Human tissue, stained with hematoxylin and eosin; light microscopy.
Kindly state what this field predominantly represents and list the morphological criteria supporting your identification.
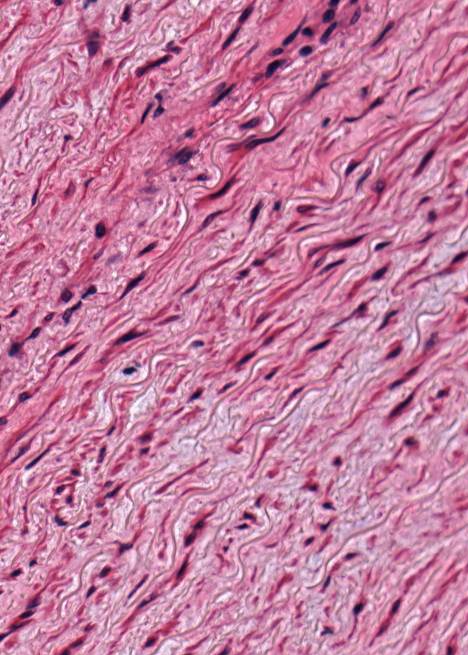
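This field mainly shows the tunica media of an artery. First check: the eosinophilic collagen fibres are wavy, not straight, and the spindle-shaped cells have elongated dark nuclei lying parallel to them.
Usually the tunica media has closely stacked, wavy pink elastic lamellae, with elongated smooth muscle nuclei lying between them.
Next, the nuclei sit singly between the fibres, not packed into sheets. Last, fibres and cells all run diagonally, lower left to upper right.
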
